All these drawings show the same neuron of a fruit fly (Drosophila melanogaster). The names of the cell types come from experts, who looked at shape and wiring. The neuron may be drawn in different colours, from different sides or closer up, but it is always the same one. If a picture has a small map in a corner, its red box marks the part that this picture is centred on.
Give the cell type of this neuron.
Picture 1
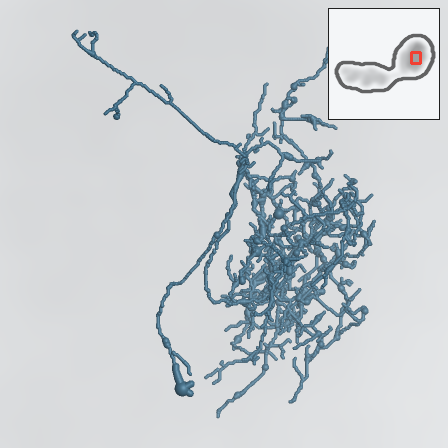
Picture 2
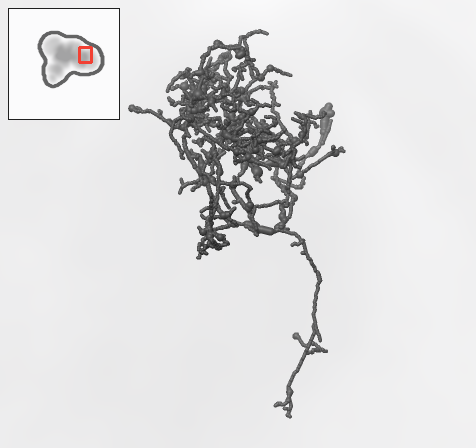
CB2684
